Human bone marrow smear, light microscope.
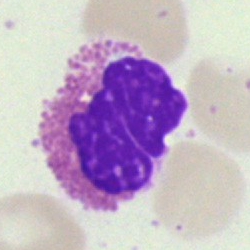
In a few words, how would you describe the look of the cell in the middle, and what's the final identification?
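Granular cytoplasm forms a crescent, mostly left of the nucleus. The nucleus outline is irregular, with several notches. Its dense, dark purple chromatin shows a few small paler spots. A small clear spot sits among the granules just above-left of the nucleus. This is an eosinophil.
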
